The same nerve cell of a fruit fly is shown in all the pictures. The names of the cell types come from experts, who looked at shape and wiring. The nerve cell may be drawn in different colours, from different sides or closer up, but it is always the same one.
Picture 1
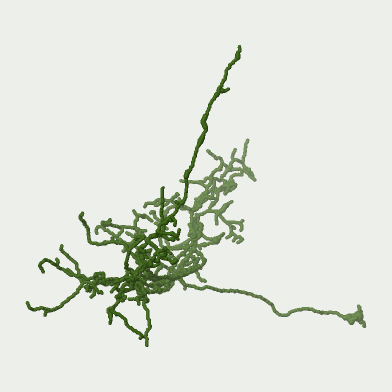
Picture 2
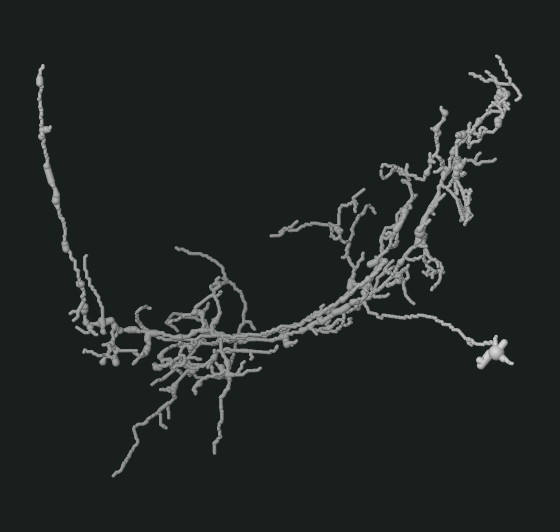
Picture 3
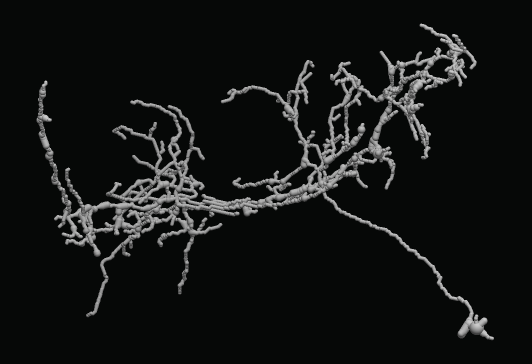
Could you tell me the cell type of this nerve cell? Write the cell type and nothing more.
WEDPN16_d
